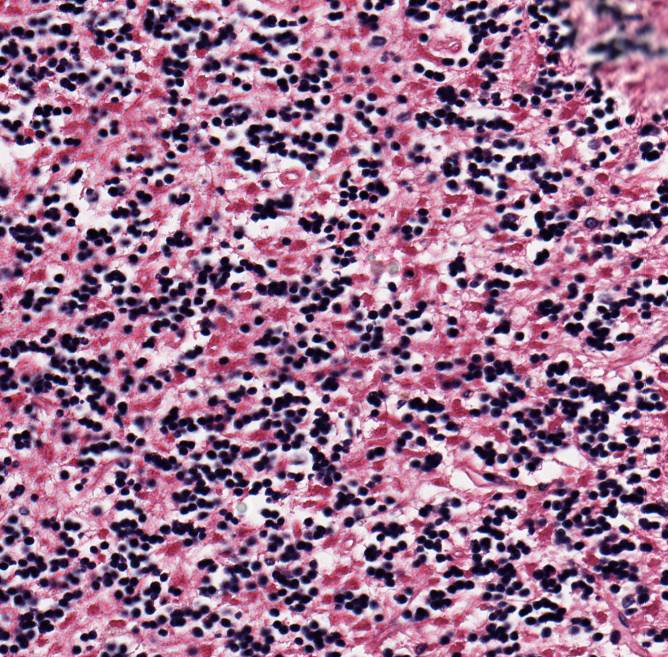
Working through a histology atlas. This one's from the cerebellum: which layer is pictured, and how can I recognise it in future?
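Granular layer: that is the answer, and the checks run as follows. First, the nuclei are small, round and uniformly dark, with little visible cytoplasm, and they spread across the whole field without forming glands or other units.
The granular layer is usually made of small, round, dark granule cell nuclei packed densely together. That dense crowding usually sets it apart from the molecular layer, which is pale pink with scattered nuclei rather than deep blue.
Second, many of the nuclei lie in small clumps of several touching one another. Third, wispy pink fibrillary material lies between the nuclei.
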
